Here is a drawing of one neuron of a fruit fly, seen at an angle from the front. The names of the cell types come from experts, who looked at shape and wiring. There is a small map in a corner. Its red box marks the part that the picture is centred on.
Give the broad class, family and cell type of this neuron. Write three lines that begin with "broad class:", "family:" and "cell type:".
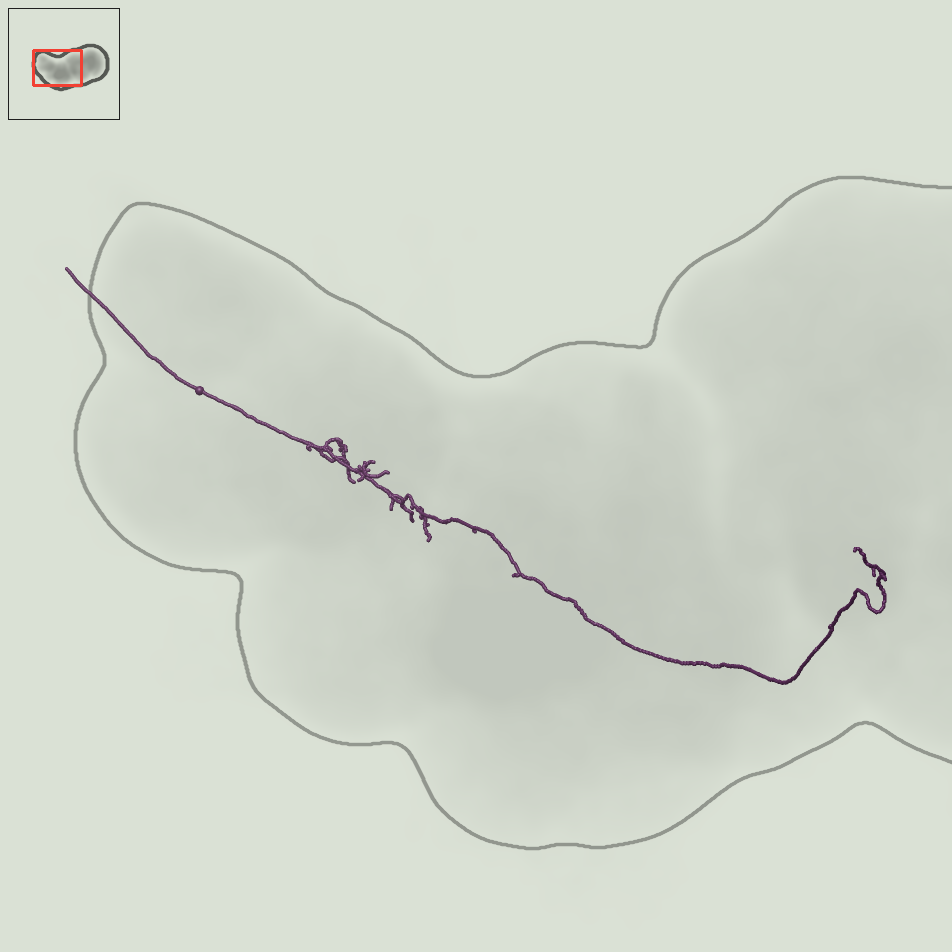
broad class: sensory neuron ascending to the brain
family: class mechanosensory proprioceptive
cell type: SApp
